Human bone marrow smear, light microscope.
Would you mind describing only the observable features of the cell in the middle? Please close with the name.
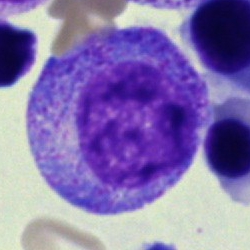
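The cell has a roughly round outline. Its nucleus is off-centre, toward the right side. The chromatin is fairly fine, with a few darker clumps and lighter spaces. Numerous fine reddish-purple granules are scattered through the cytoplasm. Answer: promyelocyte.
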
